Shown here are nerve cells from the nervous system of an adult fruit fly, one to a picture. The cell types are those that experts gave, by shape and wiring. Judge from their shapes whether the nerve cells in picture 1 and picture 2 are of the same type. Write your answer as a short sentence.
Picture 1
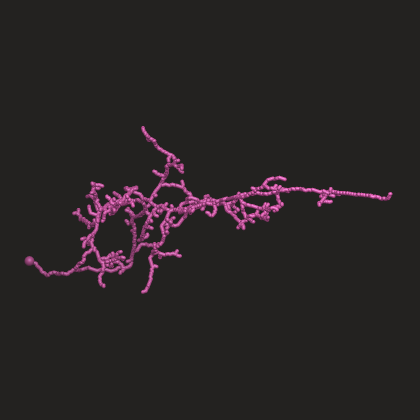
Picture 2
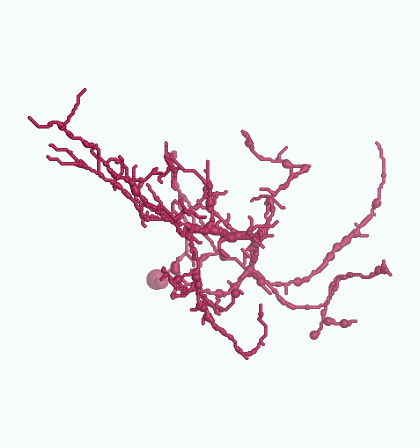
They are of the same cell type.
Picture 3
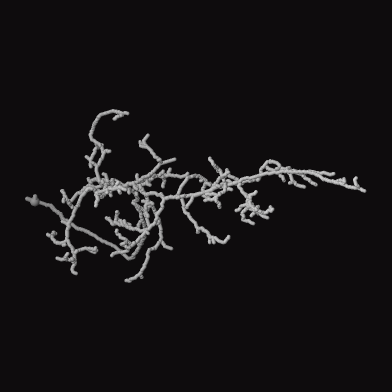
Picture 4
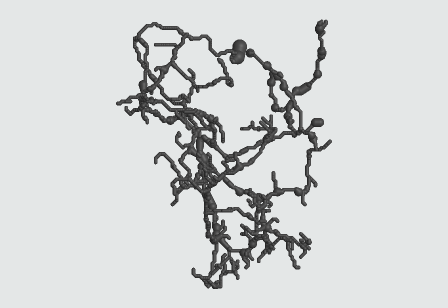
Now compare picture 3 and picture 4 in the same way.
They are of different cell types.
